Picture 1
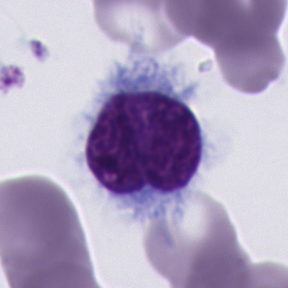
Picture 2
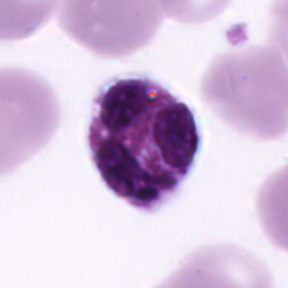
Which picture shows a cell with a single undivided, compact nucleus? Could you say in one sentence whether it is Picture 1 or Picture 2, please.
Picture 1 contains the cell with a compact, undivided round, oval or kidney-shaped nucleus.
